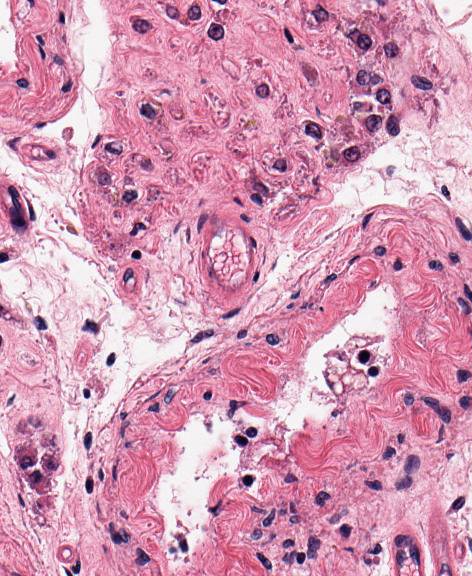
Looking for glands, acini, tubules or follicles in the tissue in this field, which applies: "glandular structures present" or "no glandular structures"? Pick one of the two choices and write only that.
No glandular structures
